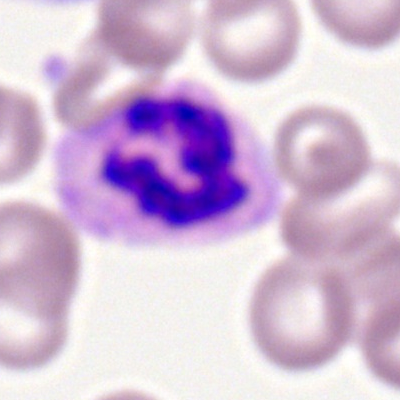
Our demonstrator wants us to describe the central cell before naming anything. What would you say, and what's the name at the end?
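Outline smooth, irregularly rounded, wider than tall. Chromatin dark purple and coarsely clumped; no nucleoli seen. Cytoplasm pale pinkish-lilac. This is a segmented neutrophil.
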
